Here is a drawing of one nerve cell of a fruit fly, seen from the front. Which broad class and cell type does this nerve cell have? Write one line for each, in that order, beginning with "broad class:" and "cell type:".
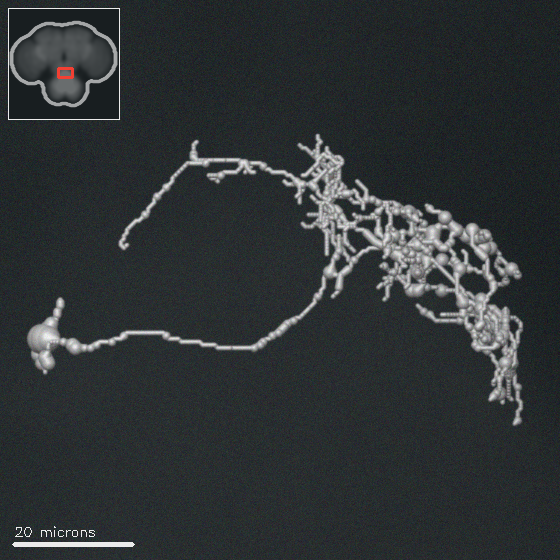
broad class: nerve-cord intrinsic neuron
cell type: INXXX364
